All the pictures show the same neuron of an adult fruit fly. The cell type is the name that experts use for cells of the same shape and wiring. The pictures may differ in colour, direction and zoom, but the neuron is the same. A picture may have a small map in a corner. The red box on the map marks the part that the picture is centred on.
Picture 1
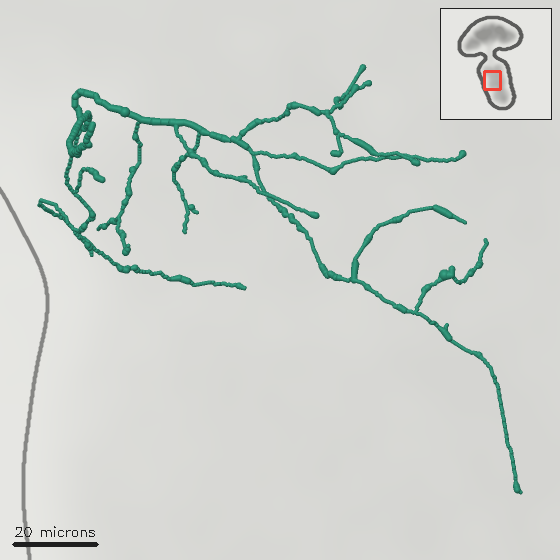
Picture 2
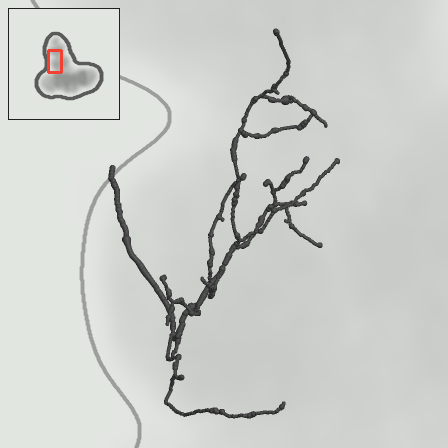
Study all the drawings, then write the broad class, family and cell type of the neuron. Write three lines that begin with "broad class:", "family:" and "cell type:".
broad class: sensory neuron entering the nerve cord
family: class mechanosensory proprioceptive
cell type: SNpp13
